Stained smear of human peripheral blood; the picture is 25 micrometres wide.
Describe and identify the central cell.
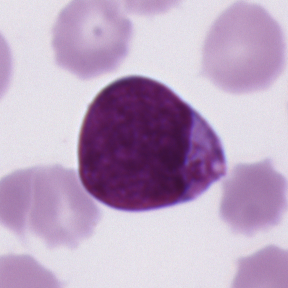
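Cytoplasm seen only as a cap on right side of cell. Outline smooth, roughly oval, no surface projections. Chromatin dark purple, stained fairly evenly throughout nucleus. No distinct coarse granules in cytoplasm. Myeloblast.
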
